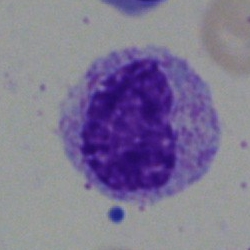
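Metamyelocyte, the central cell in a stained human bone marrow smear. Outline round. No nucleoli visible in the nucleus. Cytoplasm wider right of the nucleus than left. Fine pinkish-purple granules scattered through the cytoplasm.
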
